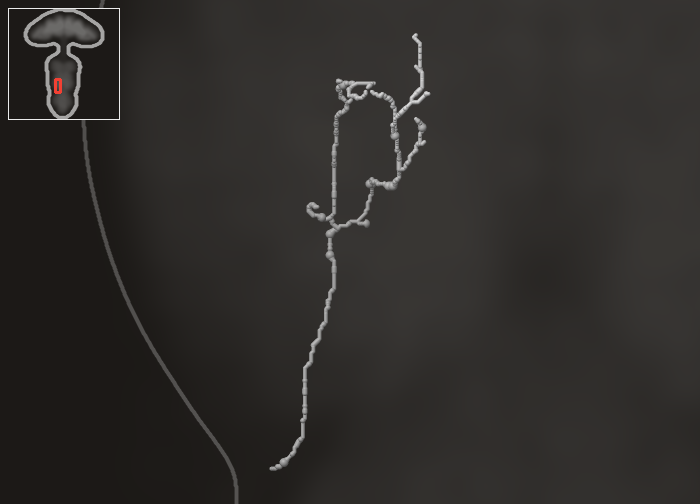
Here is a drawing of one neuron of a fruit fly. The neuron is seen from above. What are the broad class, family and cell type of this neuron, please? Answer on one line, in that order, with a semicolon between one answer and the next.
sensory neuron entering the nerve cord; class mechanosensory tactile; SNta29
